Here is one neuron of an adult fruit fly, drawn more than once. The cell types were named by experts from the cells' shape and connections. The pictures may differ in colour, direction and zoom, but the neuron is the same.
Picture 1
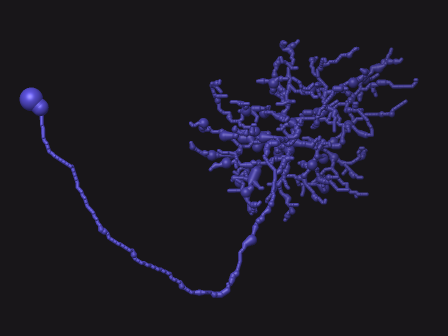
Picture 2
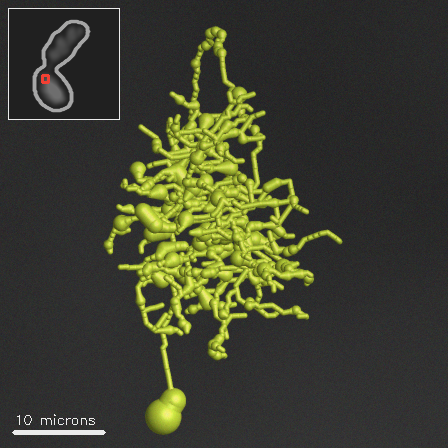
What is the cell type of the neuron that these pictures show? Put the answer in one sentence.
The cell type is Pm1.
